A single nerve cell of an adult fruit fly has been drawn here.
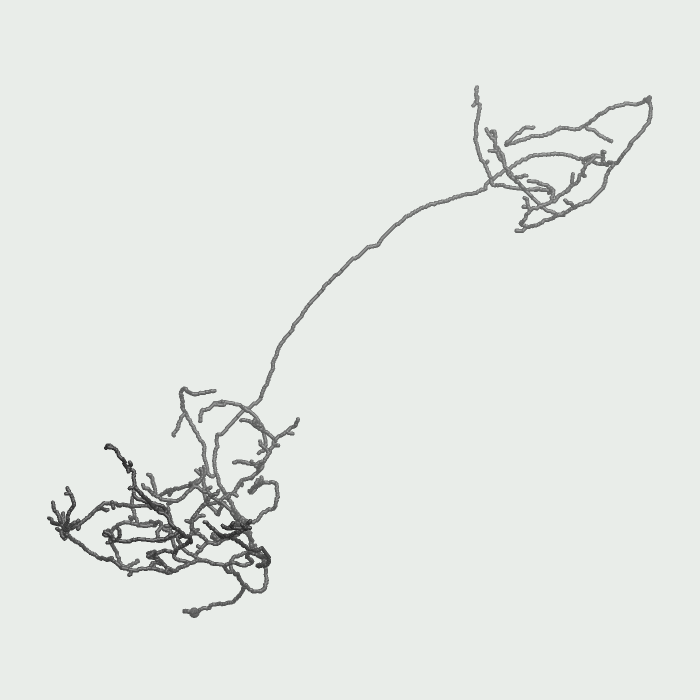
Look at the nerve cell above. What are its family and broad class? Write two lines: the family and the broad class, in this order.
hemilineage VPNp&v1_posterior
central-brain intrinsic neuron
